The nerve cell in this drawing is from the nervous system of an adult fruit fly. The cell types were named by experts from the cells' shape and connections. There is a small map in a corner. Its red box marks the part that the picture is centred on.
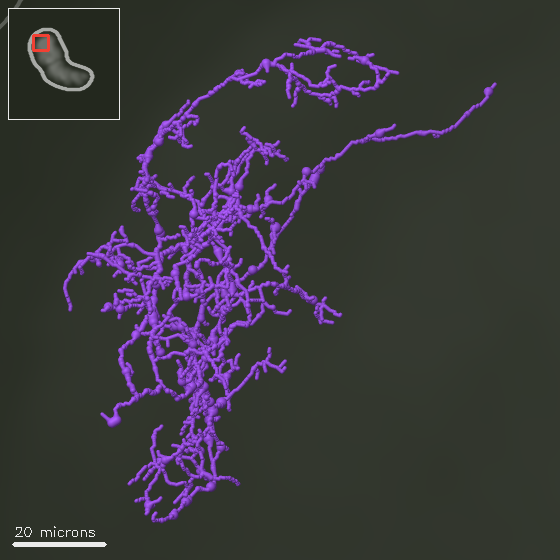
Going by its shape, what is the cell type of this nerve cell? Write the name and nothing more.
AVLP345_a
